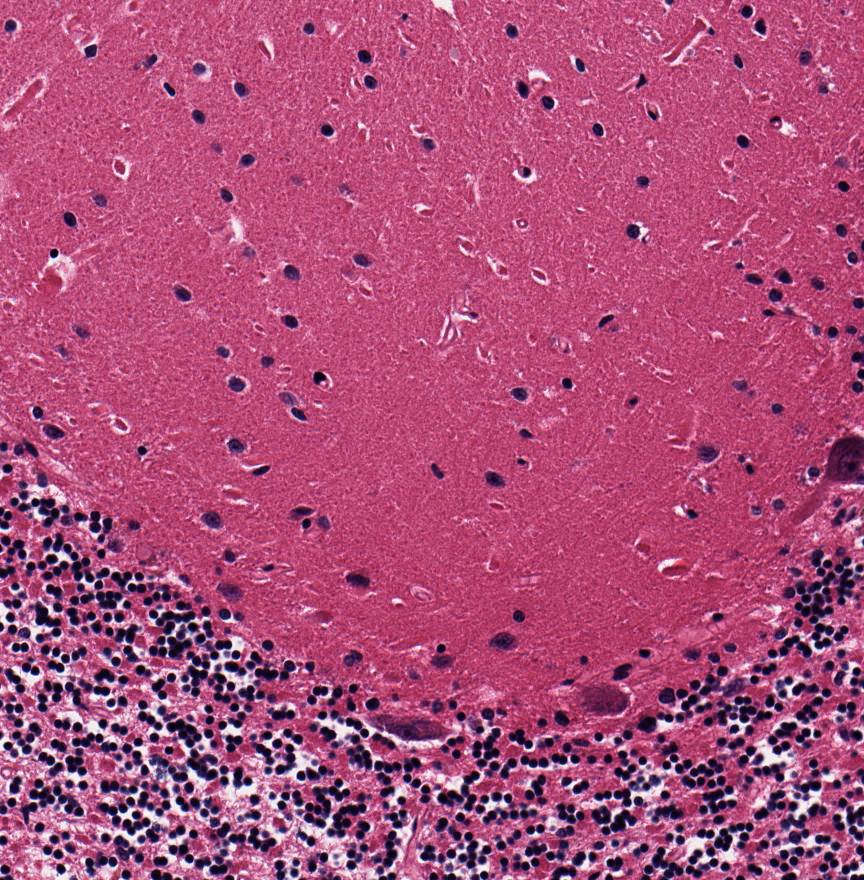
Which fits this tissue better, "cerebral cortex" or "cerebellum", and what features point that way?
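This is cerebellum. Check one, layering: a broad pale pink layer with sparse nuclei fills the upper and central field, with a dense layer of dark nuclei wrapping its bottom and lower sides.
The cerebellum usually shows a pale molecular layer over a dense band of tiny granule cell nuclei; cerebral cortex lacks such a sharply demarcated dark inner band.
Check two, large neurons: a few, rich in purple cytoplasm, sit at the border between layers.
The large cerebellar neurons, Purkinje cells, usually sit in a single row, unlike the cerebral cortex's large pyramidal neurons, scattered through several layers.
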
